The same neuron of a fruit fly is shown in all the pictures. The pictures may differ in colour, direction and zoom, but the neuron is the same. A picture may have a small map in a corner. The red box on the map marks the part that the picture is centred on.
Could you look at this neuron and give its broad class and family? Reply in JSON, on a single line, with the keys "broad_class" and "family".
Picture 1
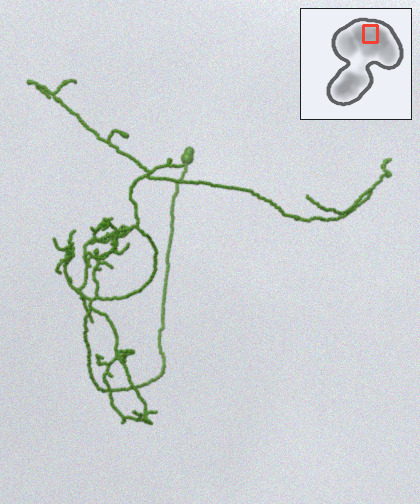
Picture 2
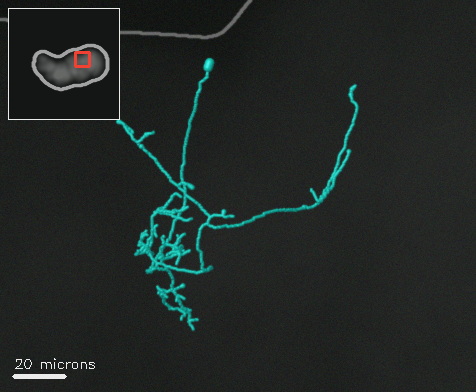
{"broad_class": "central-brain intrinsic neuron", "family": "class CX"}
